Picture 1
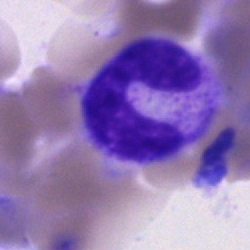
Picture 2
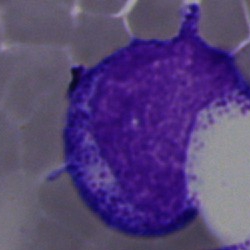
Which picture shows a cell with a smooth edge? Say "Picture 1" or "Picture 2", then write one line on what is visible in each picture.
Picture 1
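What picture 1 shows: The cell has a round, smooth outline.
What picture 2 shows: A short, knob-like projection rises from the top edge of the cell.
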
